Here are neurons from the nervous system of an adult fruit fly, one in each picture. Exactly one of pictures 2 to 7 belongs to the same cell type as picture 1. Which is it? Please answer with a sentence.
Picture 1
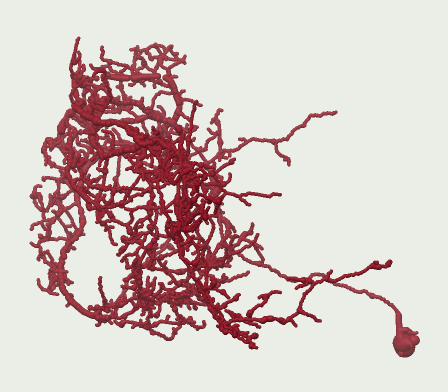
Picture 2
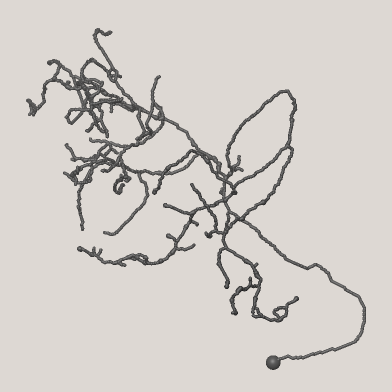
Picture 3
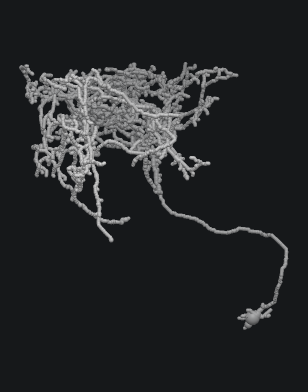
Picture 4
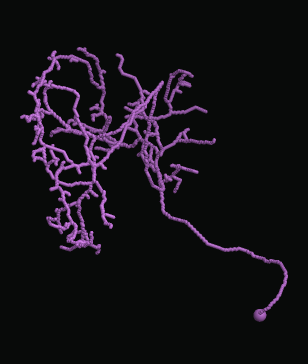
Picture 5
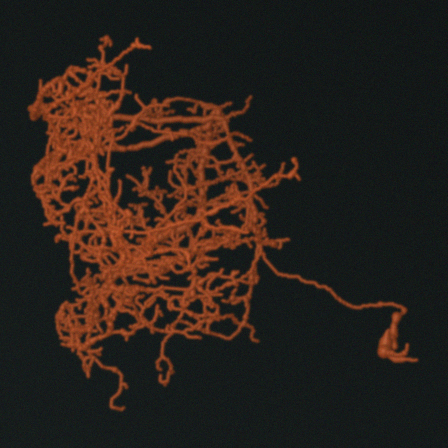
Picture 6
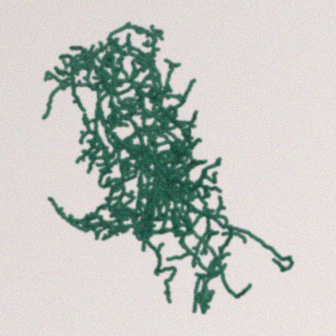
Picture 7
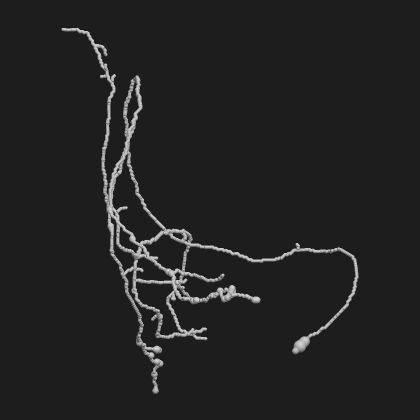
The neuron in picture 5 is of the same cell type.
